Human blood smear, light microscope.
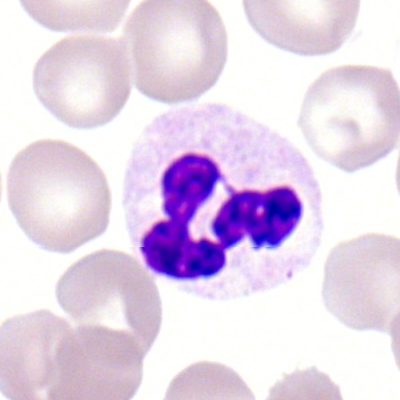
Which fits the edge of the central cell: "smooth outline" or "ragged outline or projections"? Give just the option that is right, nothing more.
Smooth outline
